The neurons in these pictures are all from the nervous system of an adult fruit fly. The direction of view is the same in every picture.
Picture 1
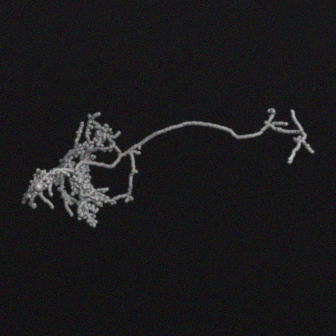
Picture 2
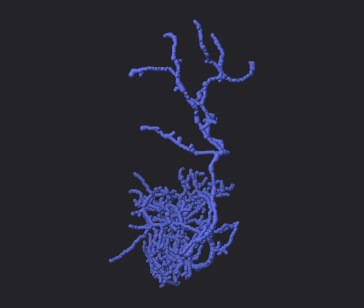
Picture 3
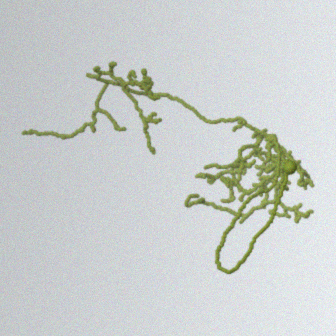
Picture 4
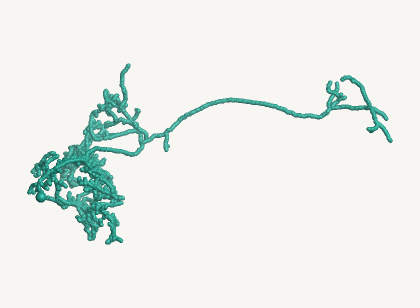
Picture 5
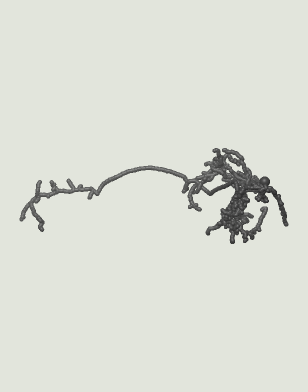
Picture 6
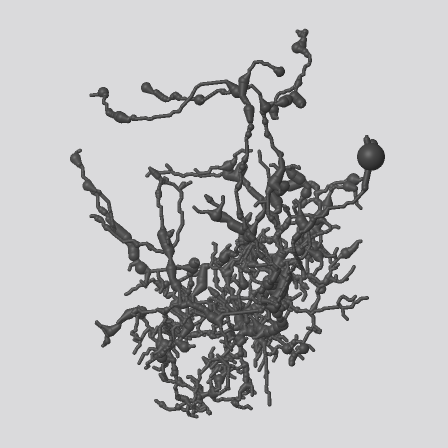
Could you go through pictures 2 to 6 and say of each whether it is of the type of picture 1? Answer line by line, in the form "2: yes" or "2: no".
2: no
3: no
4: yes
5: yes
6: no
